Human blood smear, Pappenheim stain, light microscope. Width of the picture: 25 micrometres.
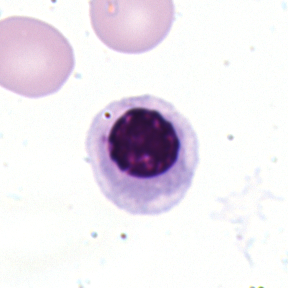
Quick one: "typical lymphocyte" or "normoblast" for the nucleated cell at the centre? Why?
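The cell is a normoblast rather than a typical lymphocyte. Its cytoplasm is pale lilac-grey.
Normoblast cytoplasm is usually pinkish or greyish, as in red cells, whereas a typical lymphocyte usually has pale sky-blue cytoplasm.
The nucleus is round in outline, with dark purple, coarsely clumped chromatin.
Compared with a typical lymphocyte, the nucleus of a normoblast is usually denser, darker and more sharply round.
The cell is about 10 micrometres across, and its nucleus, about 6 micrometres across, fills about 40% of the cell's area.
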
